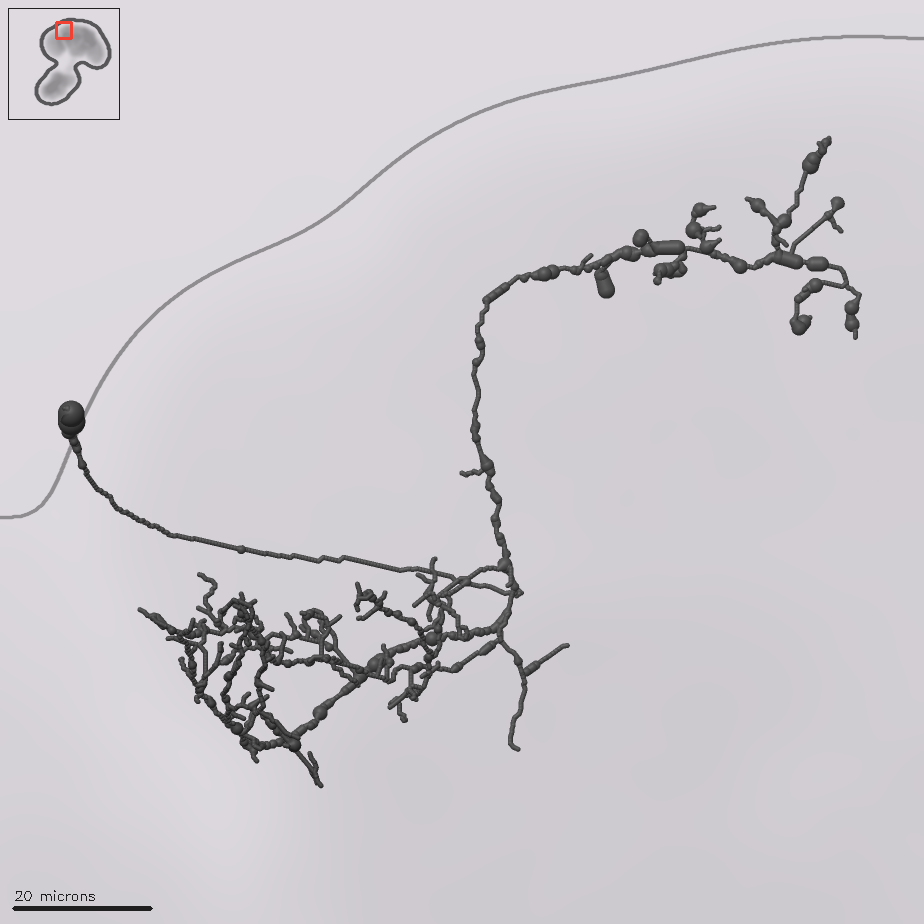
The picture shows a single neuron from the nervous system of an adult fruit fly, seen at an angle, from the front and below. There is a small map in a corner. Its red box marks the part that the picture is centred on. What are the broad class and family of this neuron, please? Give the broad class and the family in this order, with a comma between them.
central-brain intrinsic neuron, hemilineage LHp2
